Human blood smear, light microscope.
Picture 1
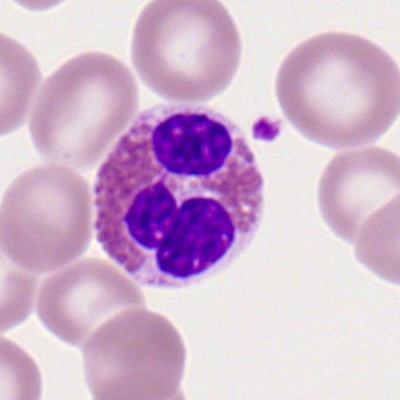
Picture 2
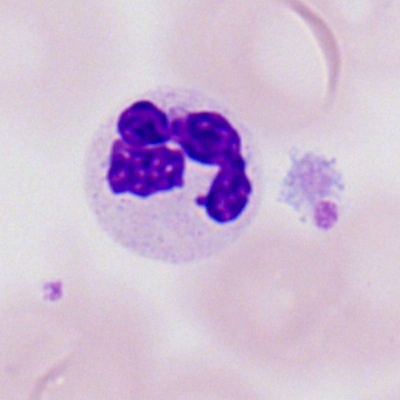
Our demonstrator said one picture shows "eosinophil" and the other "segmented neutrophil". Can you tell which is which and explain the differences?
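Here the eosinophil is in picture 1, and the segmented neutrophil is in picture 2. Both cells have a round, smooth outline, and in both the chromatin is dark purple and clumped, densely in the eosinophil and coarsely in the segmented neutrophil, with no nucleoli to be seen.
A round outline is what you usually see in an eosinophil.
Now compare the cytoplasm: the eosinophil's is filled with coarse orange-pink granules, while the segmented neutrophil's is plentiful and pale pinkish-lilac, holding fine, faint granules and no vacuoles.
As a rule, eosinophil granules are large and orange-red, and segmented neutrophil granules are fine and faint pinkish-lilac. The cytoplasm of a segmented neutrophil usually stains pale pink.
In the eosinophil, notice also that one nuclear lobe sits in the upper part of the cell and the others lie in the lower part. And just outside its upper right edge there is a small purple fragment.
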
